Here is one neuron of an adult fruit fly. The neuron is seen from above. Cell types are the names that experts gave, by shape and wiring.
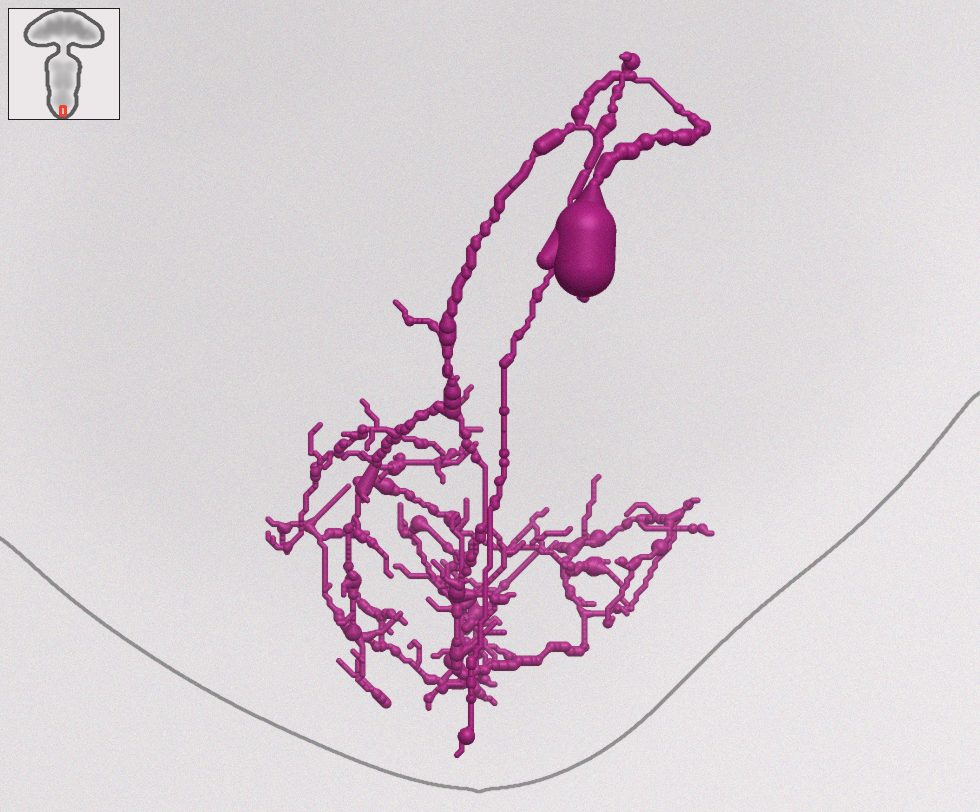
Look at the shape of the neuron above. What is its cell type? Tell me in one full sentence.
The cell type that this neuron has is MNad03.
